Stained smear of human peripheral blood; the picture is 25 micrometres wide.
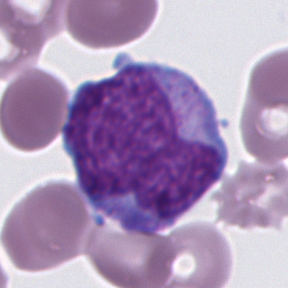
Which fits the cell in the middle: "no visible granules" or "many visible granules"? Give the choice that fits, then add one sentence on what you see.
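No visible granules. No distinct granules are visible in the cytoplasm.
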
